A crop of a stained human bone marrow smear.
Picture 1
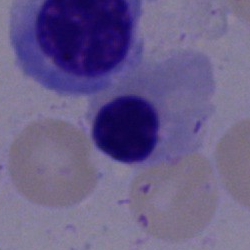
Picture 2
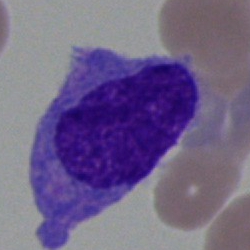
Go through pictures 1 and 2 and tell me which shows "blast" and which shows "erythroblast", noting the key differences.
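Picture 1 shows an erythroblast; picture 2 shows a blast. In the erythroblast the nucleus stains very dark purple and appears dense throughout, and no nucleoli are visible.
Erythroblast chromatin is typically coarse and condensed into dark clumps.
The chromatin of the blast is also dark purple, but its texture is finely mottled and lacy rather than dense. The two differ in their cytoplasm as well: the erythroblast has plentiful pale grey-blue cytoplasm without distinct granules, whereas the blast has a moderate rim of blue-violet cytoplasm, widest on the left and lower side of the nucleus. Both nuclei lie off-centre, the erythroblast's toward the lower left with most cytoplasm above and to the right, the blast's toward the upper right. Neither cell is smoothly round: the erythroblast's outline is irregular, and the blast's is irregular and angular, with a small rounded bleb projecting from its bottom. Red cells lie against the right side of the blast.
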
